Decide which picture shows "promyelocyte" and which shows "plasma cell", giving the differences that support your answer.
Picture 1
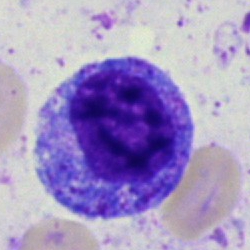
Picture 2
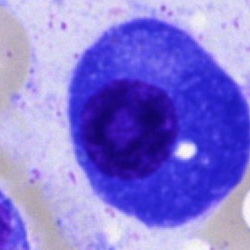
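Promyelocyte in picture 1; plasma cell in picture 2. Granules: purple granules scattered through the promyelocyte cytoplasm.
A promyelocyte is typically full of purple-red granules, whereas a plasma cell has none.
Cytoplasm: blue in the promyelocyte, widest at the lower left; deep blue and abundant in the plasma cell, covering more area than the nucleus.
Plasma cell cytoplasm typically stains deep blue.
Nucleus: off-centre in both, toward the upper right in the promyelocyte and toward the left in the plasma cell.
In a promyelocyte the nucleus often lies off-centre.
Chromatin: patchy in the promyelocyte, darker clumps among paler areas; dark purple in the plasma cell.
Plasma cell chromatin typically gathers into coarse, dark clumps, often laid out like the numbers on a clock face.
Outline: roughly round in the promyelocyte; smooth and rounded-oval in the plasma cell. Plasma cell only: one small clear vacuole just right of the nucleus.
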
